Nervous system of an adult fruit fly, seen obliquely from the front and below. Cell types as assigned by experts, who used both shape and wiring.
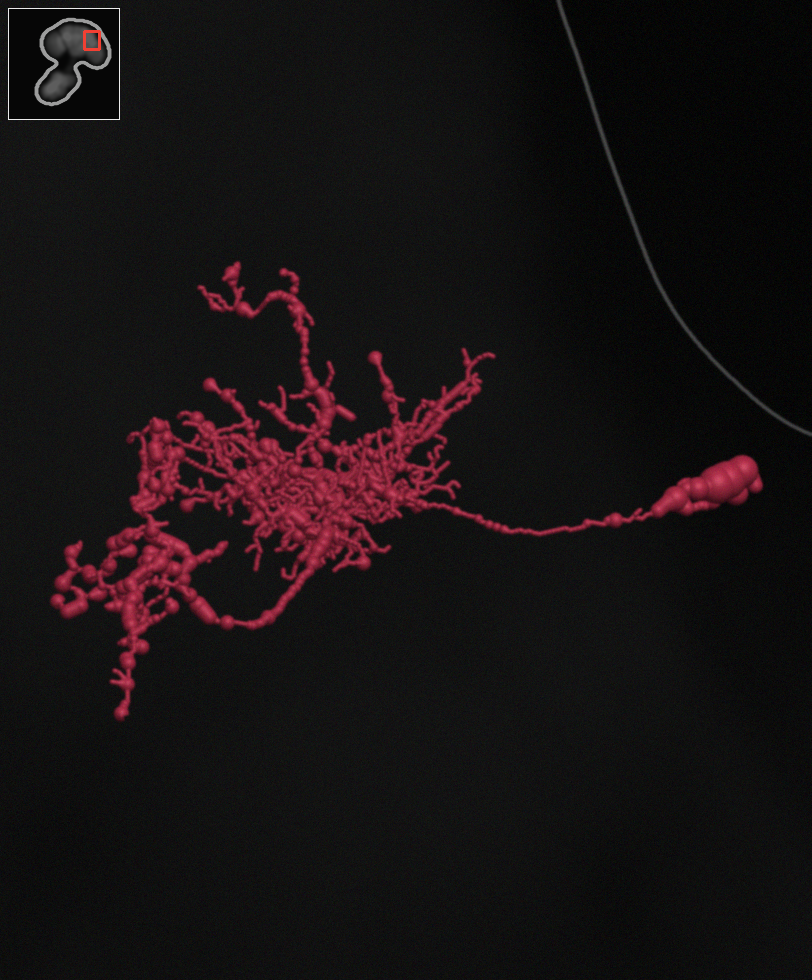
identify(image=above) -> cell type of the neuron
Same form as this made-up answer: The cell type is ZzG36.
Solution: The cell type is LHAV2b2_a.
